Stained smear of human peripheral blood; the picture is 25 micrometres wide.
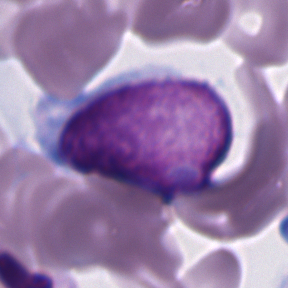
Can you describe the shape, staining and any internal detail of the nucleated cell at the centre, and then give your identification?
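The nucleus occupies most of the cell, leaving a scant rim of cytoplasm. Its chromatin is finely granular and evenly distributed. The cytoplasm contains no granules. A small dark point projects from the lower edge of the nucleus. The cell shown is a myeloblast.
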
